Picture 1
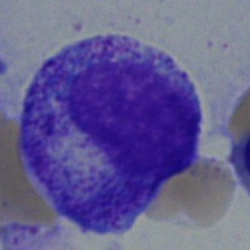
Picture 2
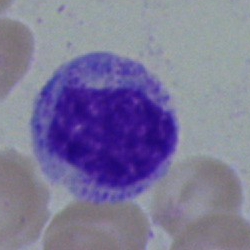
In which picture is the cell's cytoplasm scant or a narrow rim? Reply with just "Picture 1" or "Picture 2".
Picture 2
